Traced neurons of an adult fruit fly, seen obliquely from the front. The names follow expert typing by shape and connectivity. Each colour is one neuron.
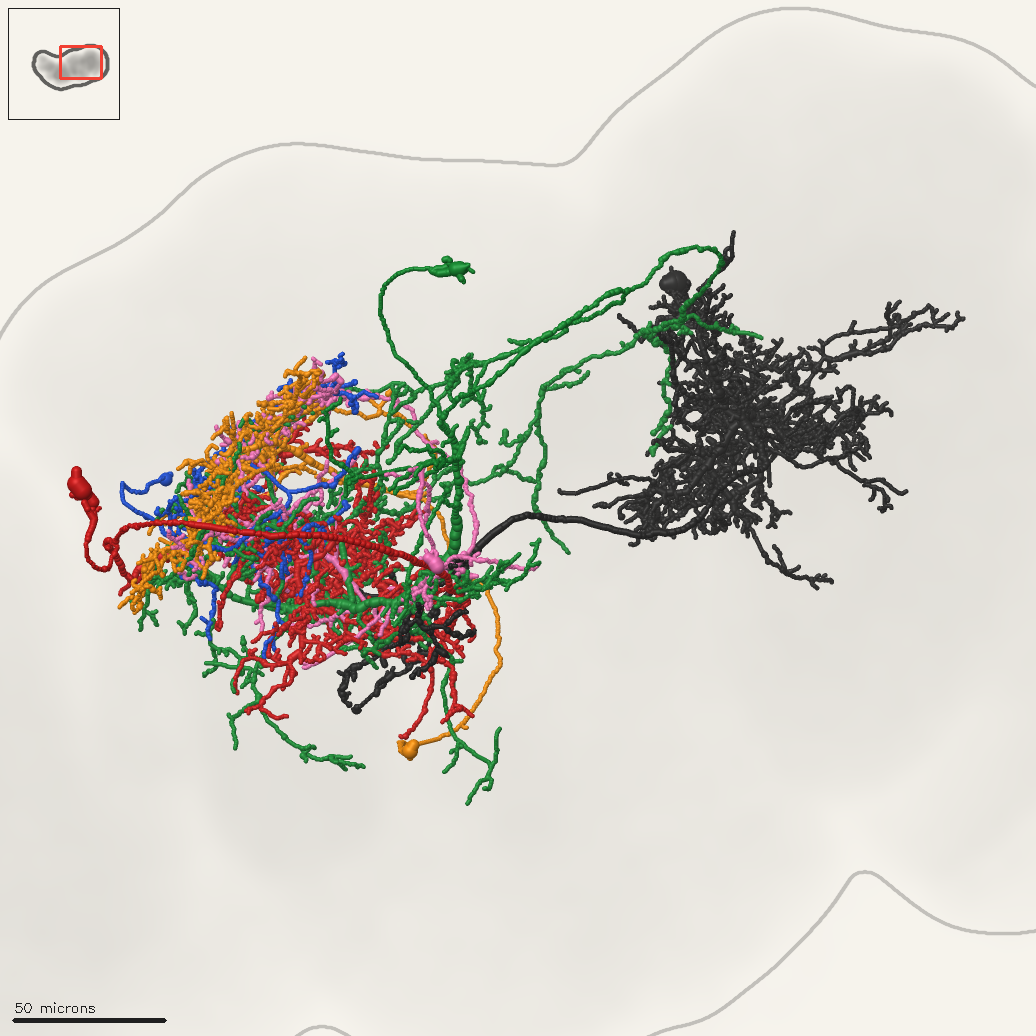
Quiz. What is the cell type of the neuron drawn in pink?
PLP013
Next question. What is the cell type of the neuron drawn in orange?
PLP076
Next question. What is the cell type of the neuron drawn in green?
PLP245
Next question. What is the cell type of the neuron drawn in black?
PLP208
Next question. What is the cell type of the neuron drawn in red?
PLP034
